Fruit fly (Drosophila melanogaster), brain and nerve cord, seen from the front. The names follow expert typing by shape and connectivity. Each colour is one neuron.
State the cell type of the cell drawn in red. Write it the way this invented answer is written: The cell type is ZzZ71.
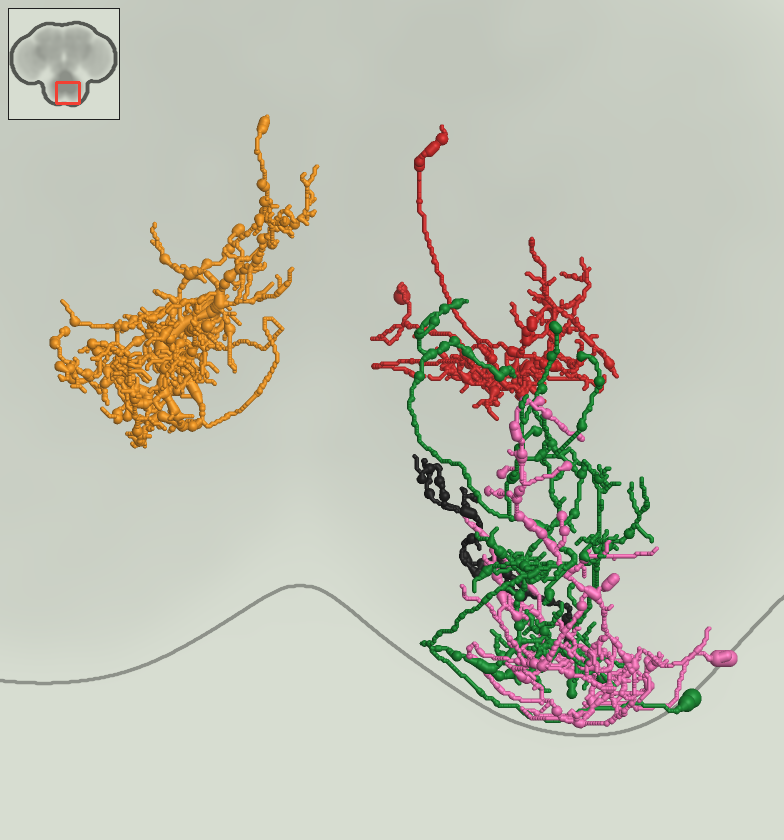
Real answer: The cell type is IN01B060.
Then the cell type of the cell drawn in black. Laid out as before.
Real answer: The cell type is SNta28.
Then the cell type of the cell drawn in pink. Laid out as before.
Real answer: The cell type is IN01B042.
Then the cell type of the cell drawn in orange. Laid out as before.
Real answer: The cell type is IN01B023_a.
